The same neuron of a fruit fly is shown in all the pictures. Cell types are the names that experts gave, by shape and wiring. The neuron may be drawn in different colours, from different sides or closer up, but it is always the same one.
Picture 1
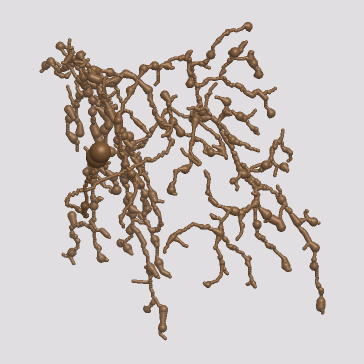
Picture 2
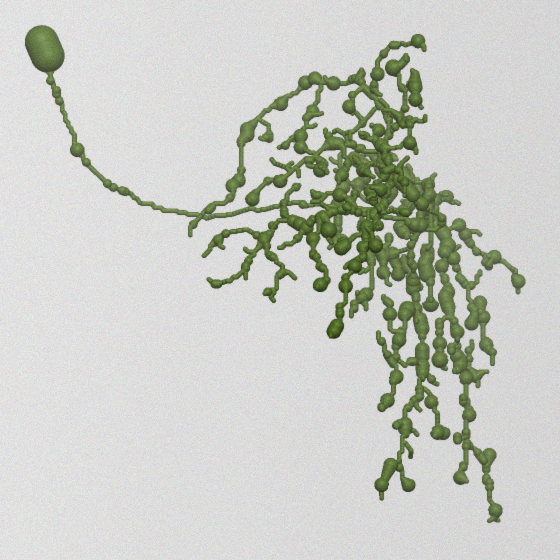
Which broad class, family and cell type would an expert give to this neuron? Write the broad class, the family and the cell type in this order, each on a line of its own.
optic-lobe intrinsic neuron
Pm
Pm7_Li28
